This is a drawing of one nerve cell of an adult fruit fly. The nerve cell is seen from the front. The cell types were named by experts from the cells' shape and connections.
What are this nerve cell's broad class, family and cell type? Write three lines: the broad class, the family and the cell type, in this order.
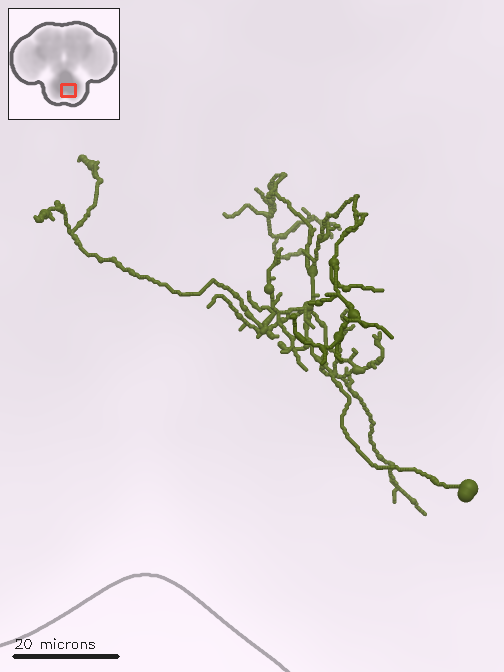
nerve-cord intrinsic neuron
hemilineage 10B
IN10B057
